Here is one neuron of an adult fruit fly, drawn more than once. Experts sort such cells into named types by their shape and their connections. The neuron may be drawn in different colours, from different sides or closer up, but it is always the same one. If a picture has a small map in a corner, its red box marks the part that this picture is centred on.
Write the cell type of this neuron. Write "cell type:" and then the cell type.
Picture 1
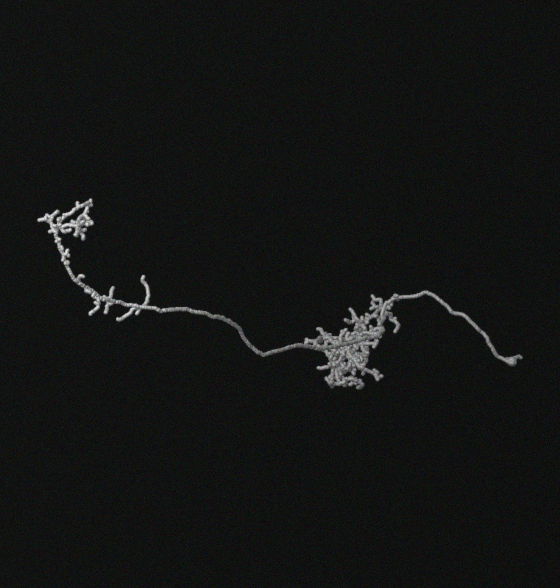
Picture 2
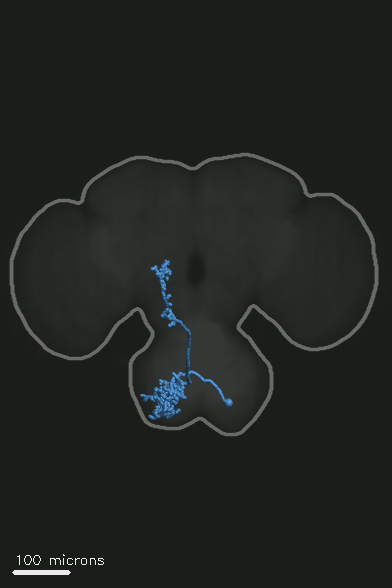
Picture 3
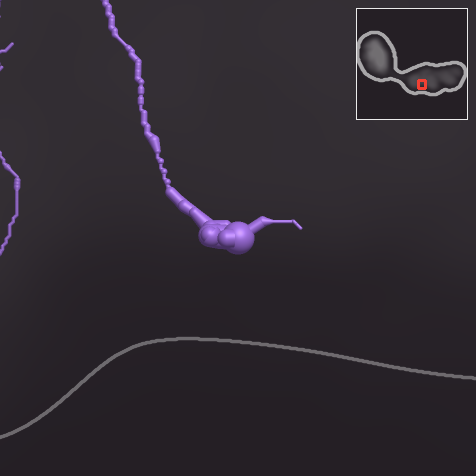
cell type: AN12B019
